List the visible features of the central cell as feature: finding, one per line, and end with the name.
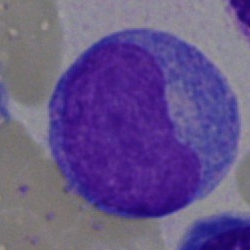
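Nucleus: kidney-shaped, notched on its right side
Position: off-centre, toward the left of the cell
Cytoplasm: blue, moderate in amount
Notch: holds a paler zone of cytoplasm
Name: promyelocyte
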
